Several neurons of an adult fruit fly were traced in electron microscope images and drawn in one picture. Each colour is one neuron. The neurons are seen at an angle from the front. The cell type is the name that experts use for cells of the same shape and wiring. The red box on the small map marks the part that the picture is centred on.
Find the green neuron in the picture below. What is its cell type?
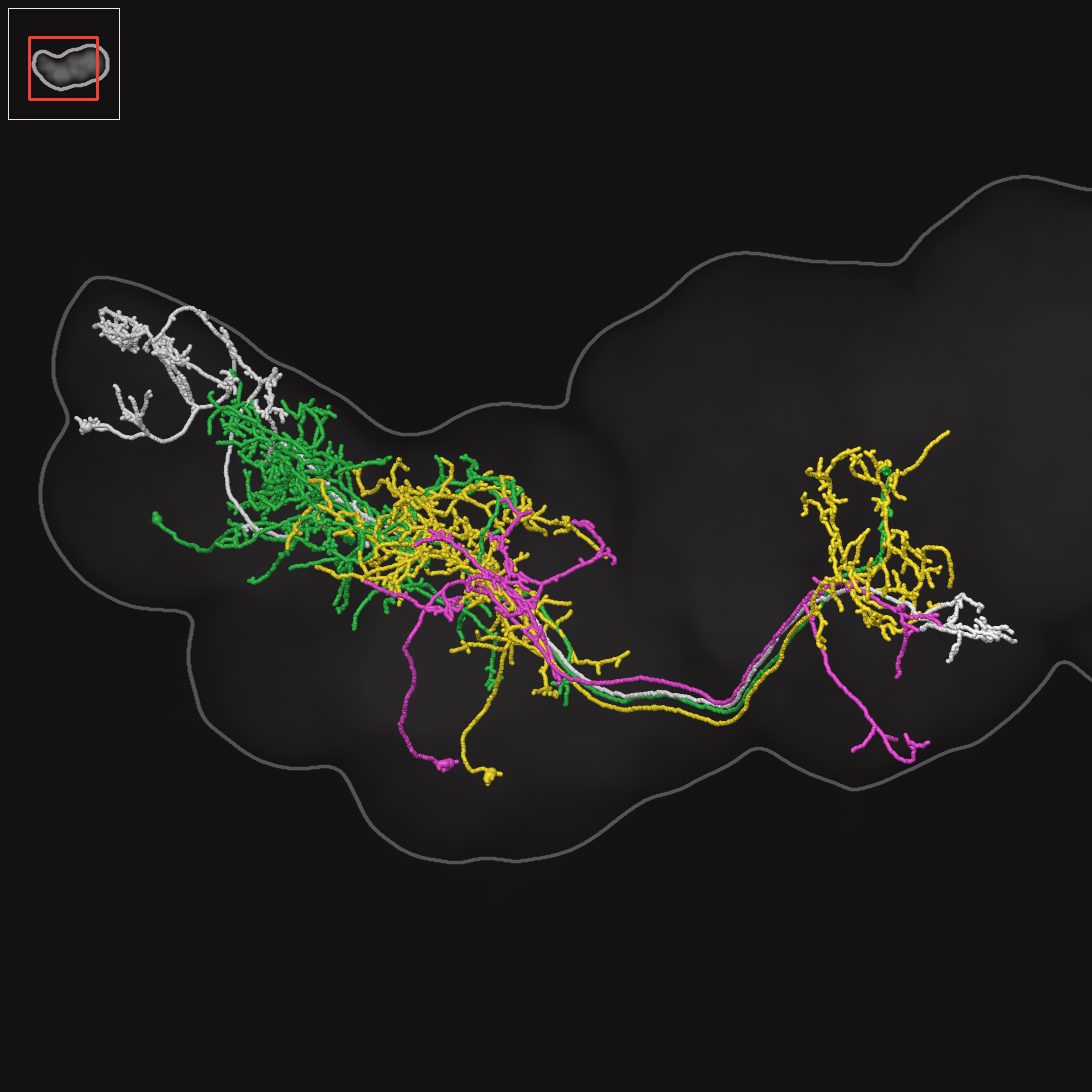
AN27X019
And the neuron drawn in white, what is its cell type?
ANXXX202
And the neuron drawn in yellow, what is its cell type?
AN27X015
